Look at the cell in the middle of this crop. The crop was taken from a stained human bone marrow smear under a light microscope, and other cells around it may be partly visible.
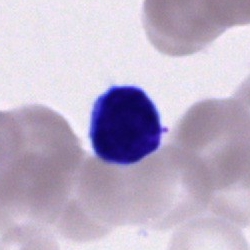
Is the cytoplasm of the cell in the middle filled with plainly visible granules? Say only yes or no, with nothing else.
No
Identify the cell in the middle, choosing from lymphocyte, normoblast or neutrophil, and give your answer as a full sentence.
The single cell at the center of the crop is a lymphocyte.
